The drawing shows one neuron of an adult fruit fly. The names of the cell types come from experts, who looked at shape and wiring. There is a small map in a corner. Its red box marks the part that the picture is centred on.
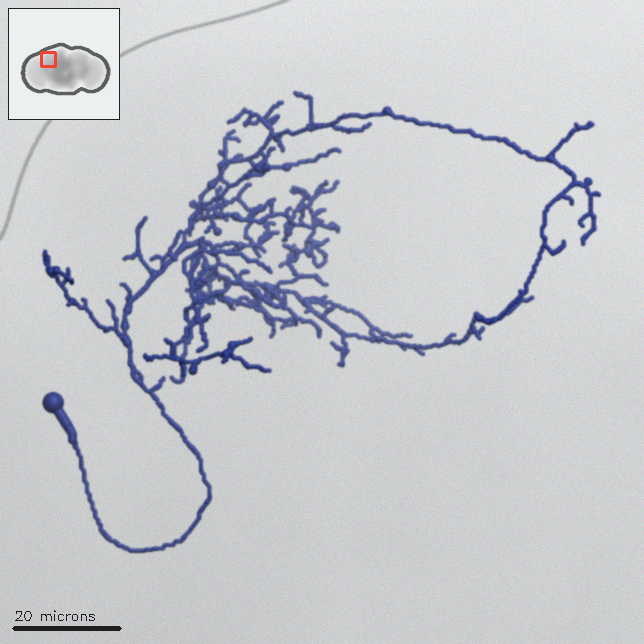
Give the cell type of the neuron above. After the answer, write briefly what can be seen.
Its cell type is SLP002. This is a central-brain intrinsic neuron. The cell body is on the left of the picture. From left to right in the picture it spans about 110 microns. Dozens of branch ends can be seen.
